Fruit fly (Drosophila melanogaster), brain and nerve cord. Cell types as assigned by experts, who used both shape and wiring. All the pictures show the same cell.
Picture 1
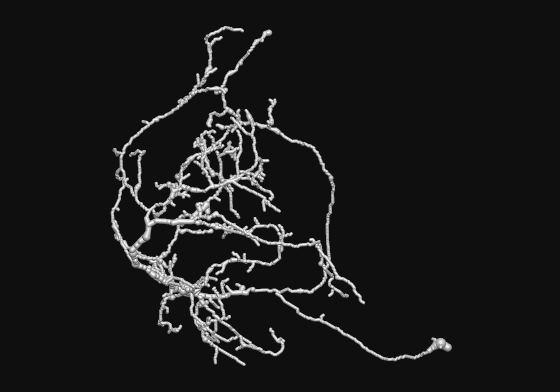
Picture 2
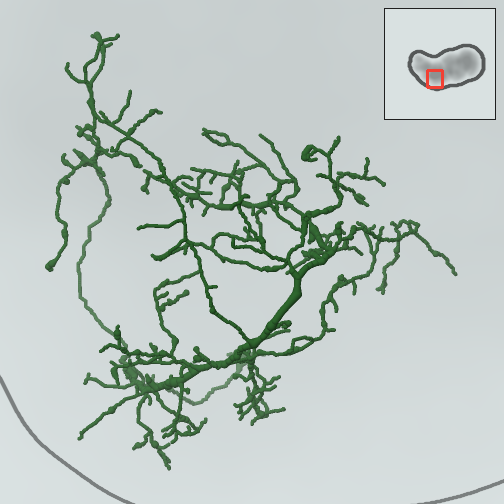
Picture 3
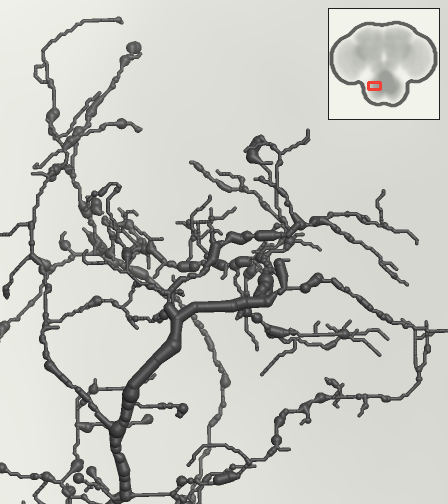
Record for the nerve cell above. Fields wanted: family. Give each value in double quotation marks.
"hemilineage 04B"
